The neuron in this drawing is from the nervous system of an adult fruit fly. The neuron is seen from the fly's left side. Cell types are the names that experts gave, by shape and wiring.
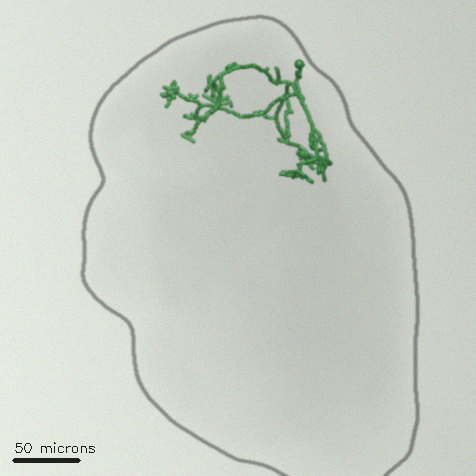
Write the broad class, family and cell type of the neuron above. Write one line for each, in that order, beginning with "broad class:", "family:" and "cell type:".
broad class: central-brain intrinsic neuron
family: hemilineage VLPd&p1_posterior
cell type: SIP032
